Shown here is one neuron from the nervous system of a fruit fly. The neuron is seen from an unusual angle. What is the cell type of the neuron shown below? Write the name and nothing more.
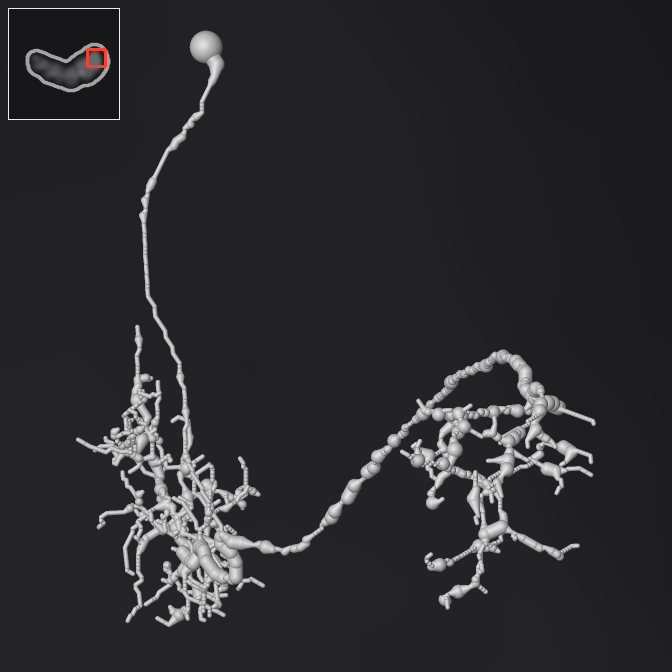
LC10a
